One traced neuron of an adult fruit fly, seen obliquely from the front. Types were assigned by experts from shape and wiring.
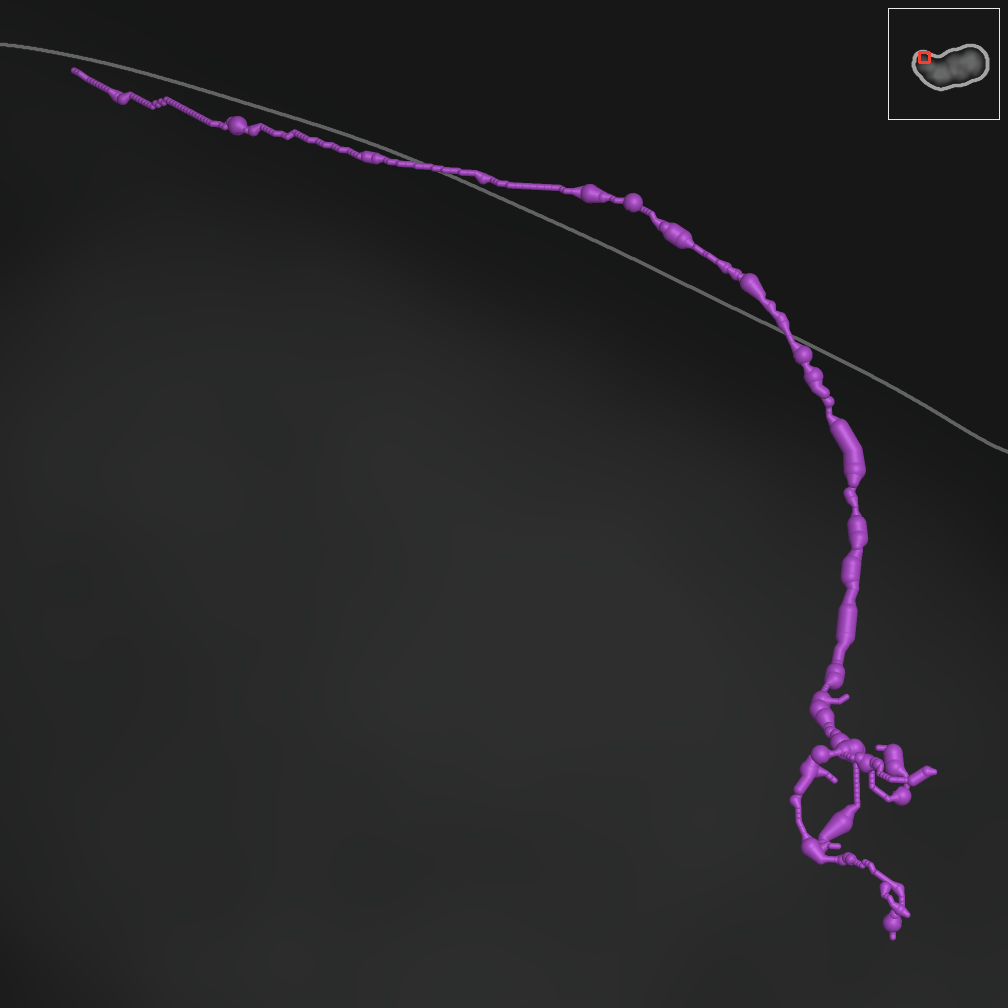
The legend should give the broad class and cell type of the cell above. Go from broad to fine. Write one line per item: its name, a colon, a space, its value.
broad class: sensory neuron entering the nerve cord
cell type: SNxx03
